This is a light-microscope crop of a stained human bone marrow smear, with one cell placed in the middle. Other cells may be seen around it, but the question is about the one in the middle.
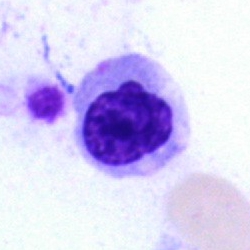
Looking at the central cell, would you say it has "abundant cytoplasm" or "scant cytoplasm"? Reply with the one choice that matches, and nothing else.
Scant cytoplasm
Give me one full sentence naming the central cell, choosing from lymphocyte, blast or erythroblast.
By type, the central cell of the crop is an erythroblast.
